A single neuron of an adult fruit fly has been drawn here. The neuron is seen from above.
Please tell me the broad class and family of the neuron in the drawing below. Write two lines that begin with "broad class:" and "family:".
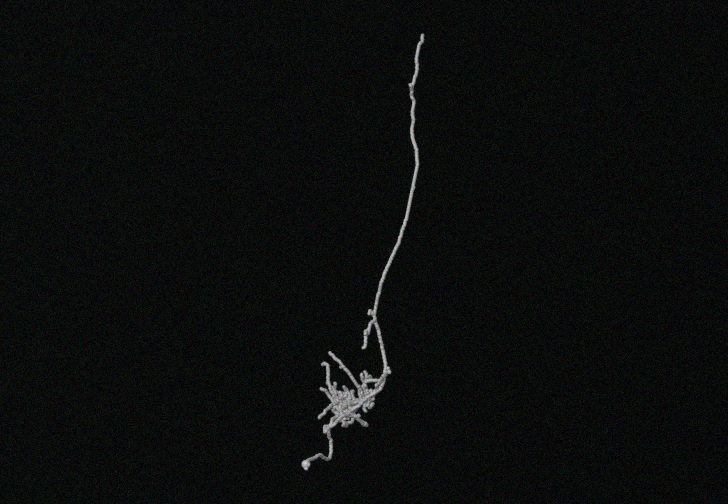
broad class: central-brain intrinsic neuron
family: hemilineage LHl1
